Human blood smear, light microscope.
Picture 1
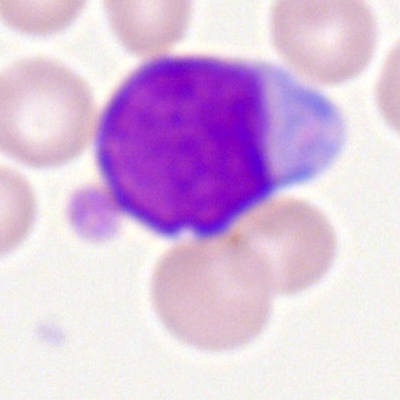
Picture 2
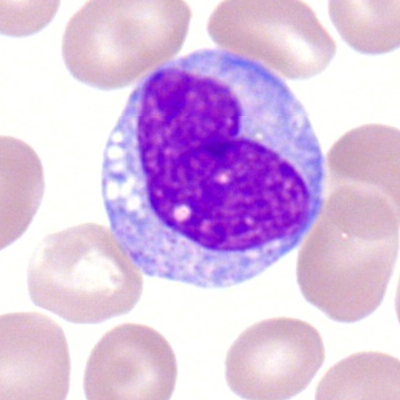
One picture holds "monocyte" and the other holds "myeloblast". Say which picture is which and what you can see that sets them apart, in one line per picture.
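The cell in picture 1 is a myeloblast. The cytoplasm contains no vacuoles.
The cell in picture 2 is a monocyte. Several small clear vacuoles line the left edge of the cytoplasm.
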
